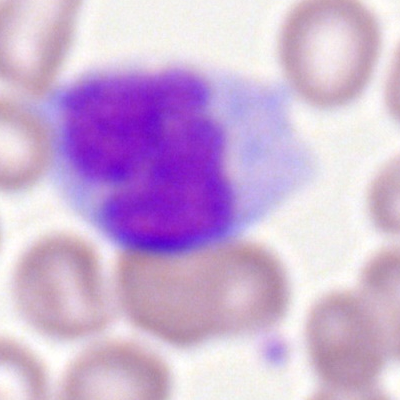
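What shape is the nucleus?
Irregular, I think, folded into lobes by deep clefts.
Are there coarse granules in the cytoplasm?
None distinct; the moderate pale blue-grey rim lies mainly to the right of the nucleus.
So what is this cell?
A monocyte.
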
